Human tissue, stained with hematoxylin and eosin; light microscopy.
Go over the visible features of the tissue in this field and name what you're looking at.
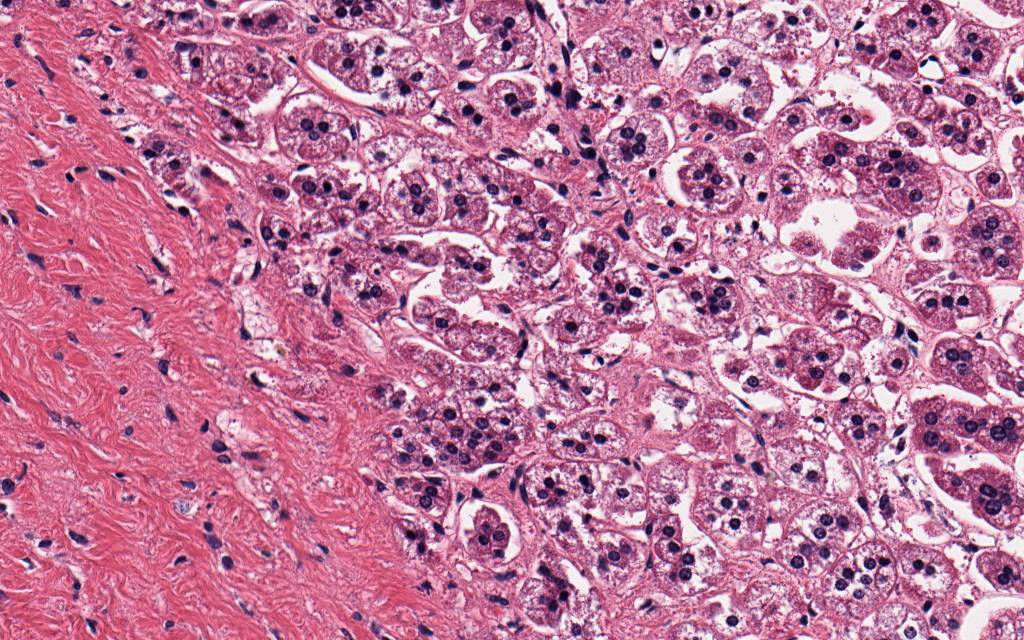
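You've got two territories here, split by a diagonal boundary: dense pink fibrous tissue on the left, cellular nests on the right. The left side is wavy collagen bundles with scattered spindle-shaped nuclei. On the right, large cells with abundant granular eosinophilic cytoplasm sit in small rounded nests, parted by thin strands carrying slender nuclei. It's adrenal gland.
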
